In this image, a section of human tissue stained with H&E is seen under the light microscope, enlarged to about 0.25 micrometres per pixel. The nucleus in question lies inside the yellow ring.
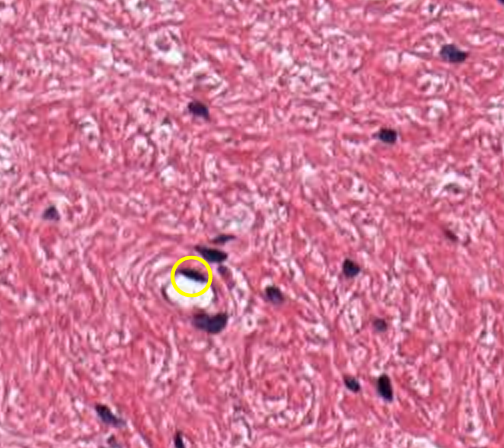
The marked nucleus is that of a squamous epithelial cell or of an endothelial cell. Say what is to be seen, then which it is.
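The nucleus is flattened and elongated, stained dark and fairly uniformly. The nucleus curves along the upper edge of a small, clear, empty lumen, following its rounded outline. No distinct cytoplasm can be made out around the nucleus; the cell appears as a thin rim lining the lumen. The lumen it lines is encircled by concentric wavy pink fibres, and another dark nucleus sits on the opposite side of the same lumen. This is an endothelial cell.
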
